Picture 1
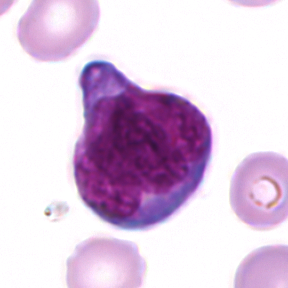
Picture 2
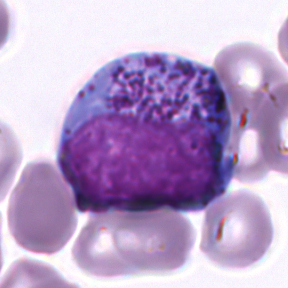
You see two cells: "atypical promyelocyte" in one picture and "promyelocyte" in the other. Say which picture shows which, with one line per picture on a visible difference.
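Picture 1 shows an atypical promyelocyte: No granules are visible in the cytoplasm.
Picture 2 shows a promyelocyte: Granules crowd the cytoplasm above the nucleus.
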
